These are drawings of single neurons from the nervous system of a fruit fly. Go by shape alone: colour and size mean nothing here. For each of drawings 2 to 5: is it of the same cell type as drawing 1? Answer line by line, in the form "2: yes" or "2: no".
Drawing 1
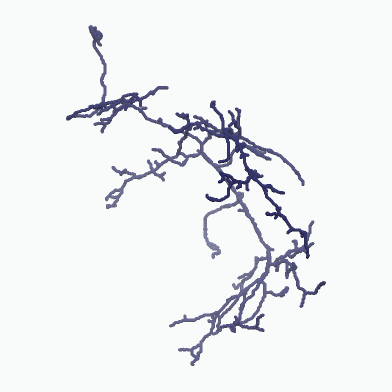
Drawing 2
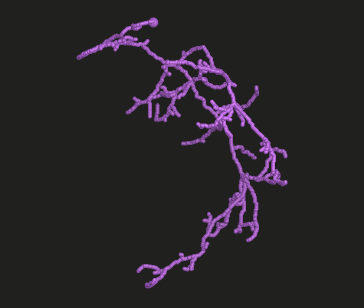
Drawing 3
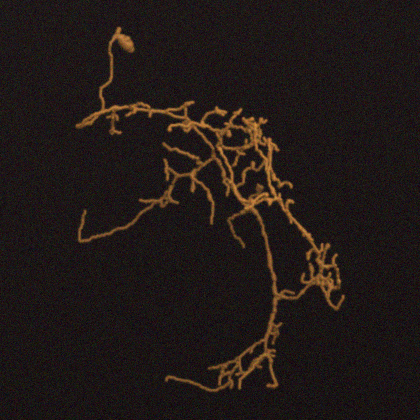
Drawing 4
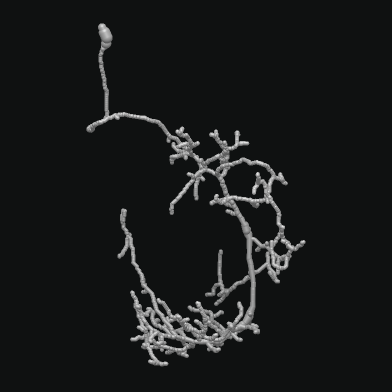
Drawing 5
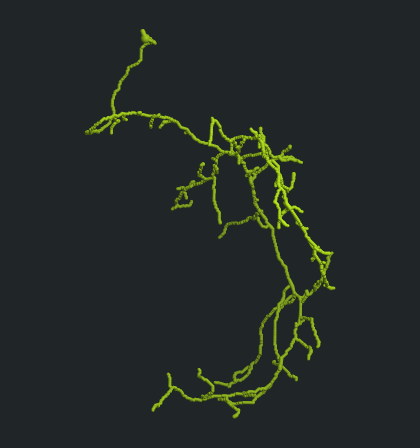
2: yes
3: yes
4: no
5: yes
